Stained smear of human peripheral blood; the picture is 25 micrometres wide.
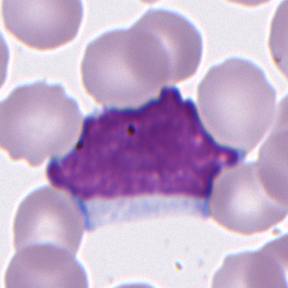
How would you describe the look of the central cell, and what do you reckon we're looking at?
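See the pale blue cytoplasm and the finely stippled chromatin, not clumped into coarse blocks. Small pointed projections stick out along the cell's upper edge. Two small dark dots lie over the upper left part of the nucleus. This is a typical lymphocyte.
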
